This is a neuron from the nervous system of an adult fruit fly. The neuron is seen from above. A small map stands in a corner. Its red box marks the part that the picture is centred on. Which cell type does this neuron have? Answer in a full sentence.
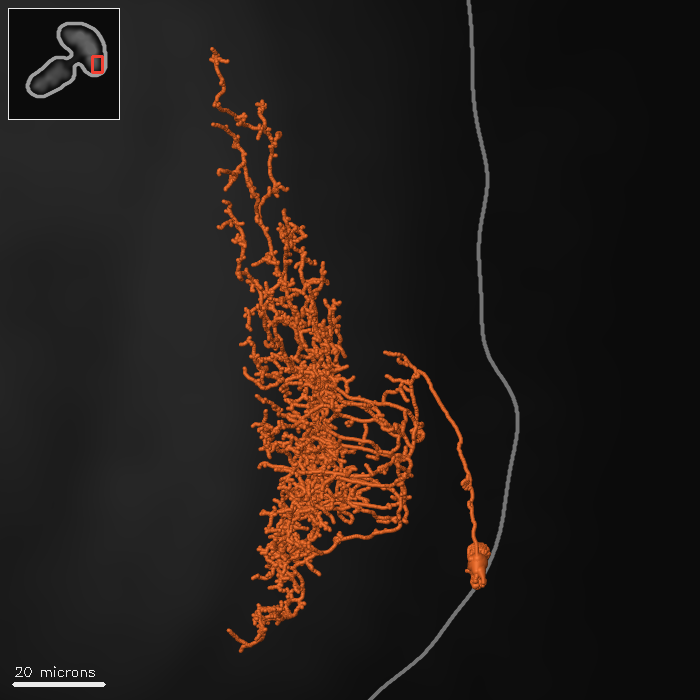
The cell type is Dm20.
